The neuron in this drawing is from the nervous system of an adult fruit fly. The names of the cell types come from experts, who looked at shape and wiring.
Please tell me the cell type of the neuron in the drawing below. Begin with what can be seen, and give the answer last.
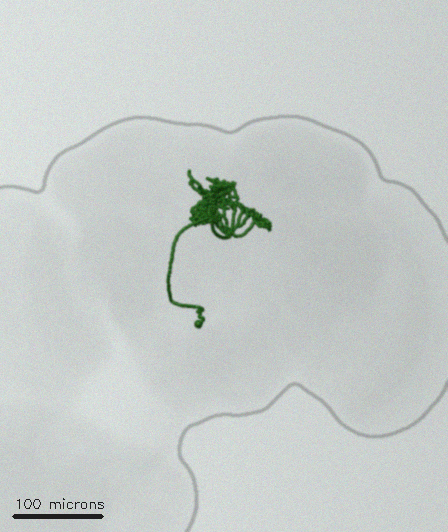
The cell body can be seen in the middle of the picture. By the scale bar it is about 180 microns tall in this view. This is a central-brain intrinsic neuron. Its cell type is FB5K.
